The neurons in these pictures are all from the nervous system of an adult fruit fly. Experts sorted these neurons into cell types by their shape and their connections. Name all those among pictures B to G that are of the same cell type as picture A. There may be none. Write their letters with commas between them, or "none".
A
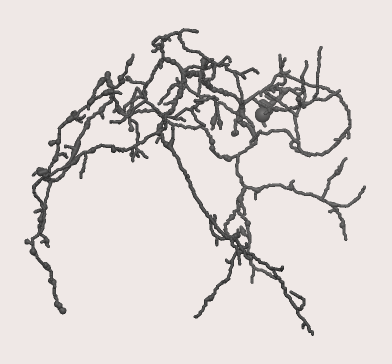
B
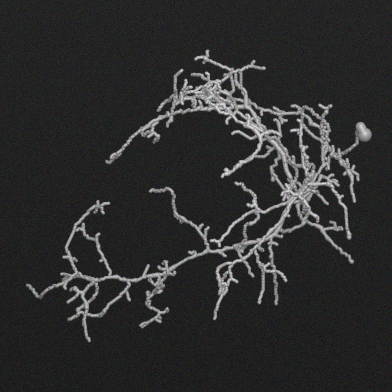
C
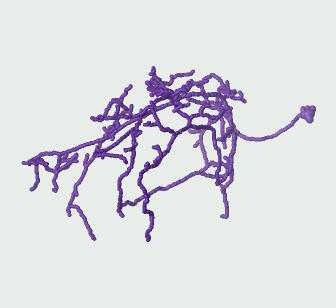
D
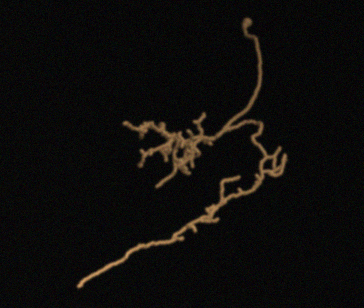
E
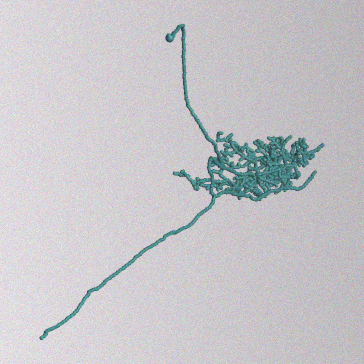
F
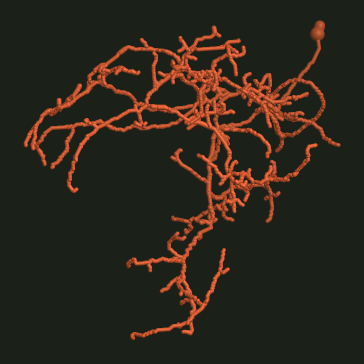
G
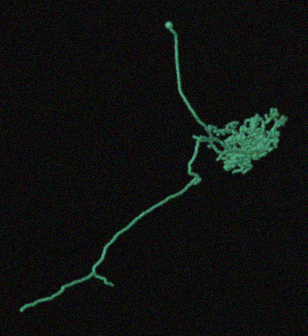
B, C, F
